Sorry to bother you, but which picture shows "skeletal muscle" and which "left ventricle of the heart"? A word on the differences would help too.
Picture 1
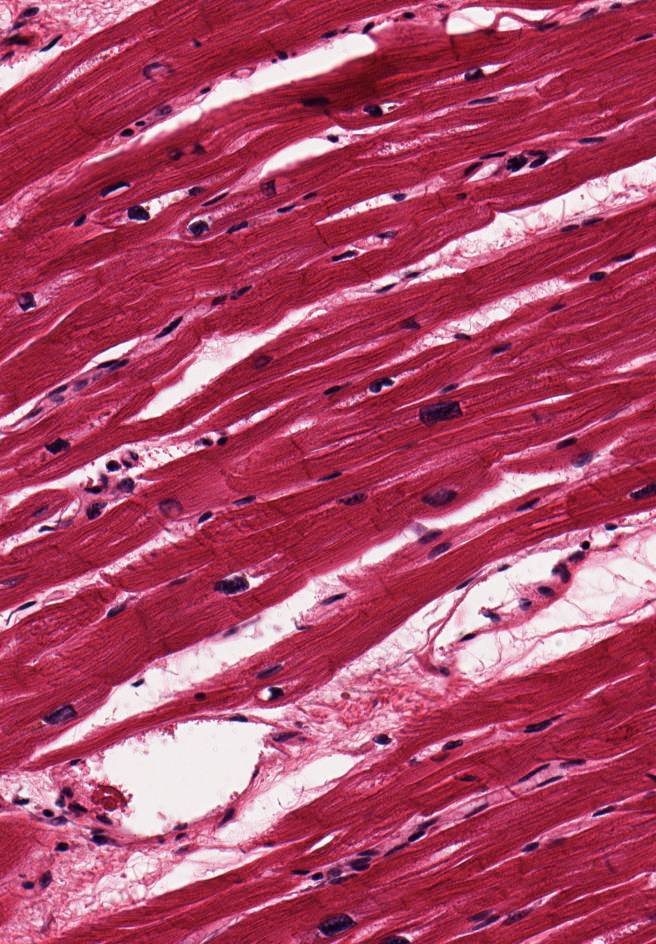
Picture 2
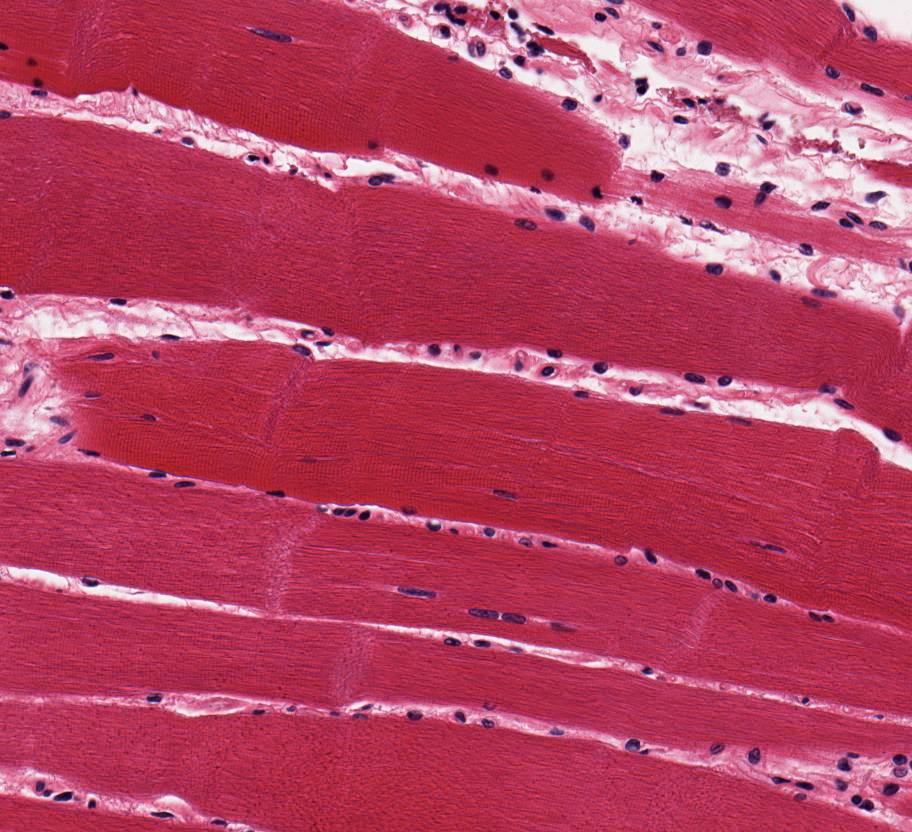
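Left ventricle of the heart appears in picture 1; skeletal muscle appears in picture 2. In the left ventricle of the heart, the muscle fibres branch and join their neighbours, and each has oval nuclei lying centrally. Their cytoplasm stains deep pink throughout, and loose pale connective tissue with scattered small dark nuclei lies in the clefts between fibre bundles. The skeletal muscle fibres are long, parallel and unbranched, sloping from upper left to lower right across the whole field, each keeping a broad, even width without joining its neighbours. Their nuclei are dark, flattened ovals at the fibre edges, beneath the surface, and the cytoplasm is evenly and deeply stained red-pink.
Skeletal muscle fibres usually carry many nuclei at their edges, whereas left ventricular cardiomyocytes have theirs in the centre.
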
